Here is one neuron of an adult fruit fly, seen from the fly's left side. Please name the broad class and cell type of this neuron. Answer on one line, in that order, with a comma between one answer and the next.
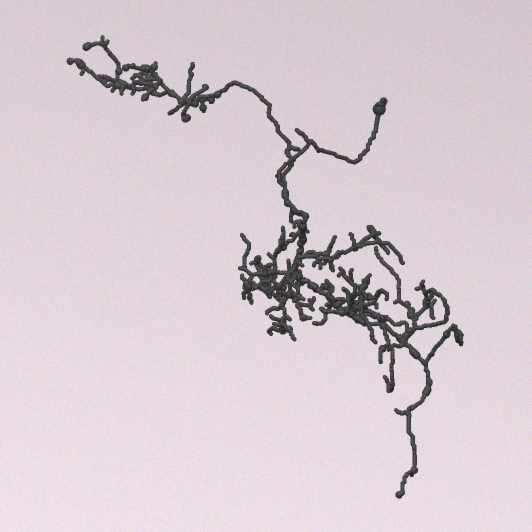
central-brain intrinsic neuron, IB022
